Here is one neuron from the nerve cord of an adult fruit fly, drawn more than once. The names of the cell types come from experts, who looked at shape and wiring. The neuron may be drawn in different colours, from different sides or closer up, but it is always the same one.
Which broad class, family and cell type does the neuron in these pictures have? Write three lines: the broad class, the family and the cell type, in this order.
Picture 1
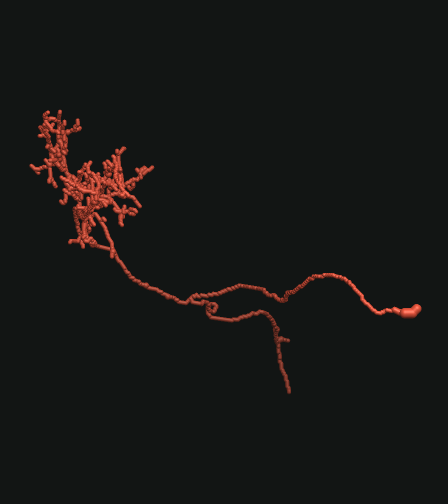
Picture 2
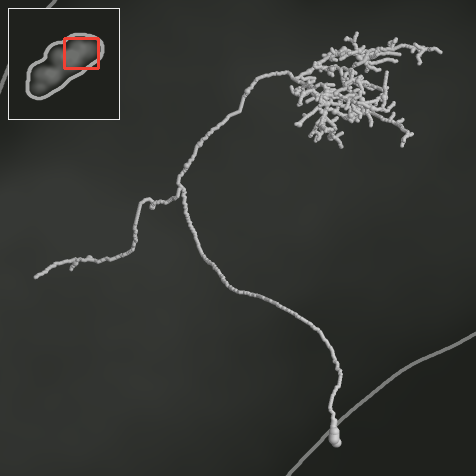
nerve-cord intrinsic neuron
hemilineage 23B
IN23B087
